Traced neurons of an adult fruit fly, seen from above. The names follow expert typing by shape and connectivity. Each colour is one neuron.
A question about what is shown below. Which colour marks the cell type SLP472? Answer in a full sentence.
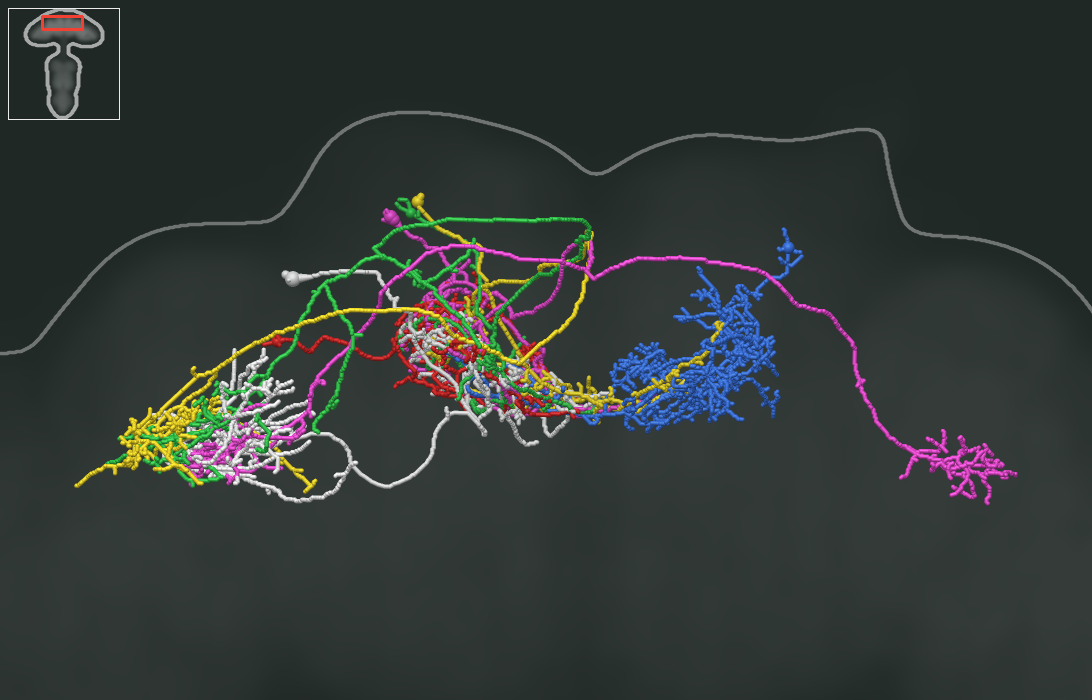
The colour is green.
